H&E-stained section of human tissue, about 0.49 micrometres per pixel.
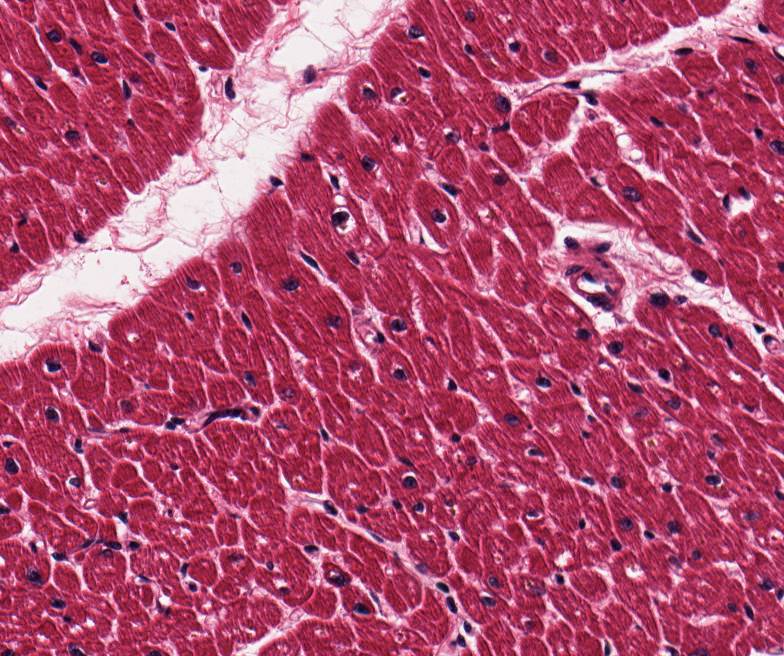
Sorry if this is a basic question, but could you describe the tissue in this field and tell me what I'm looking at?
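Closely packed muscle fibres, cut mostly across or obliquely, give rounded to polygonal profiles. Many show a small pale clear zone around the nucleus. Cytoplasm stains deeply and evenly eosinophilic, dark red. A loose, pale, wispy connective tissue band crosses the upper left diagonally between fibre bundles. The tissue is left ventricle of the heart.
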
